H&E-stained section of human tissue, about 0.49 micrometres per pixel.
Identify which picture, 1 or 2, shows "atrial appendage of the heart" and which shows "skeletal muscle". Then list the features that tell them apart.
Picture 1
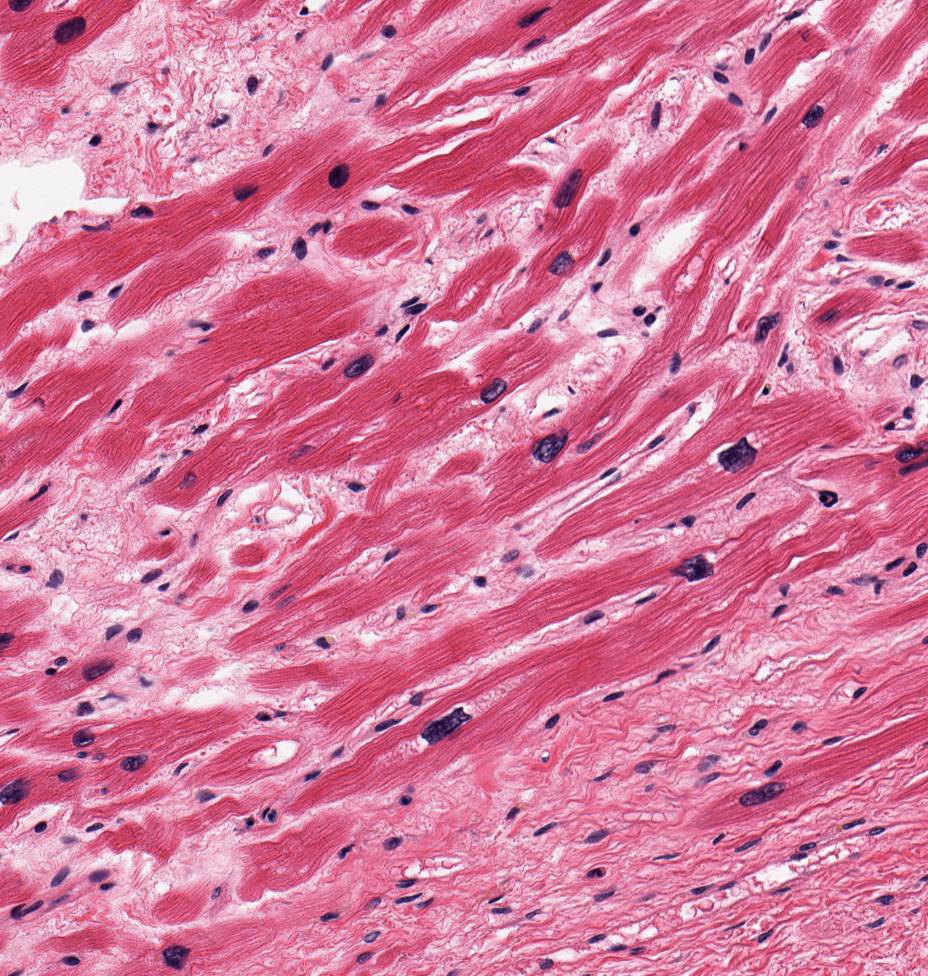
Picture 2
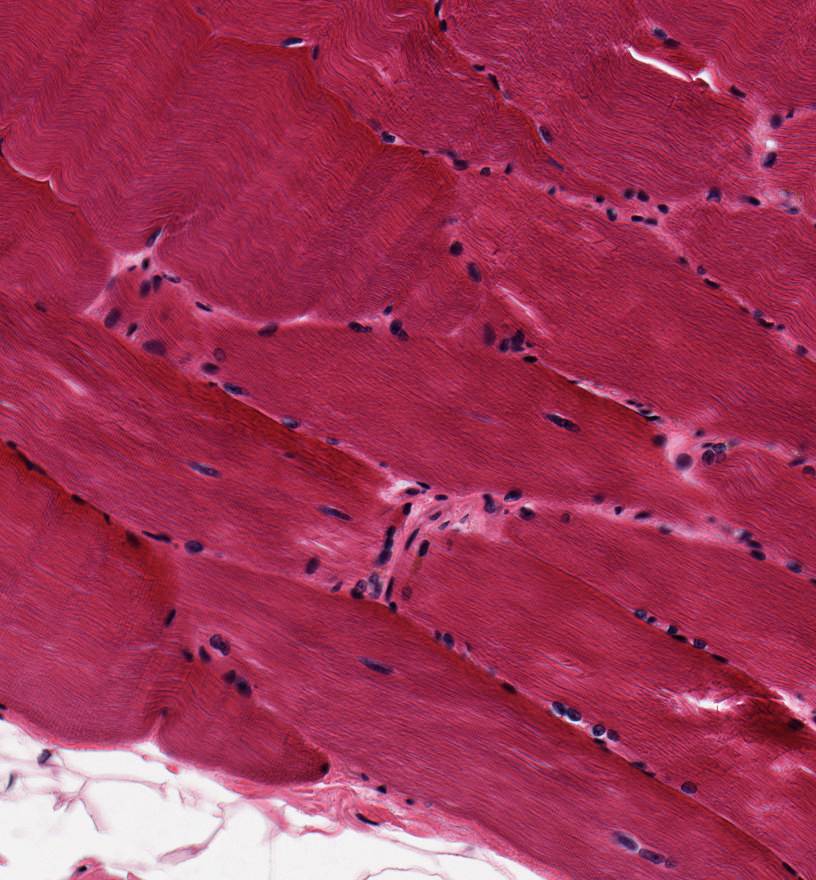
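Working through it: picture 1 is the atrial appendage of the heart, picture 2 skeletal muscle. In picture 1, deeply eosinophilic cardiac muscle cells branch and join one another.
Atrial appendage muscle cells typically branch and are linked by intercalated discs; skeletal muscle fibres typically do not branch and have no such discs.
Broad fibres lie beside thin attenuated ones, and scattered nuclei, at centre right and lower centre for instance, are enlarged, dark and blocky with squared ends. In picture 2 the nuclei are flattened and lie at the fibre edges.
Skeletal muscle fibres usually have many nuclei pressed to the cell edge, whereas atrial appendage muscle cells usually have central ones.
The cytoplasm there is deep red-pink with fine wavy lines running through it, and thin pale connective tissue strands carrying small dark nuclei lie between fibres.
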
